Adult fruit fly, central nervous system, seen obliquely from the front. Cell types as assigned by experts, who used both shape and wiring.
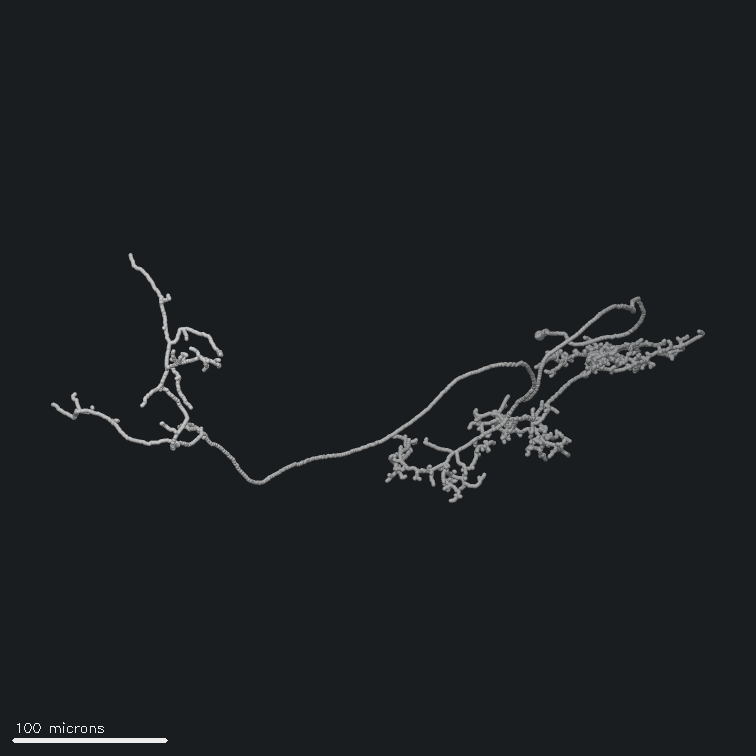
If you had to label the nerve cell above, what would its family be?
hemilineage 19B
